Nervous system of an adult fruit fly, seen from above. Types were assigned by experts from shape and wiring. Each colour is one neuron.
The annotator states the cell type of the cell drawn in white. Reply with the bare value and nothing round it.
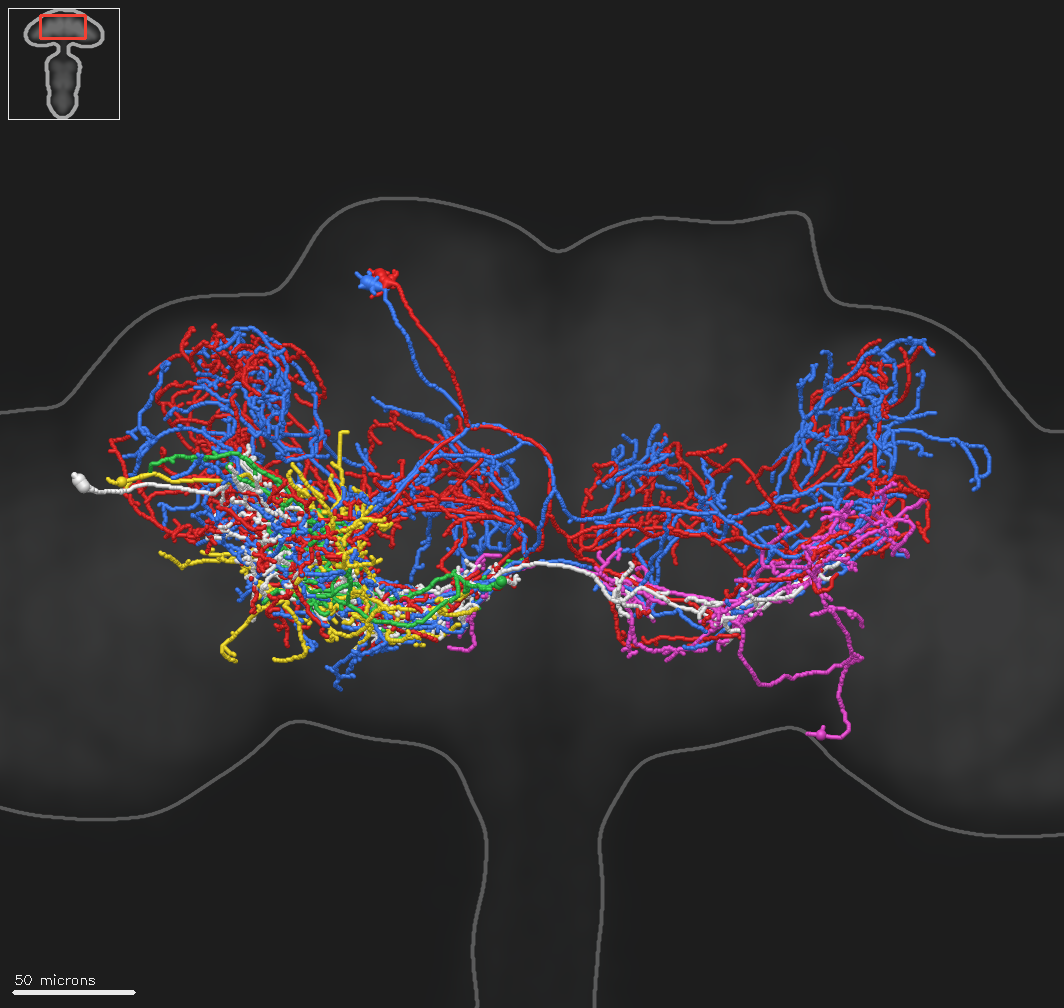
PLP005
